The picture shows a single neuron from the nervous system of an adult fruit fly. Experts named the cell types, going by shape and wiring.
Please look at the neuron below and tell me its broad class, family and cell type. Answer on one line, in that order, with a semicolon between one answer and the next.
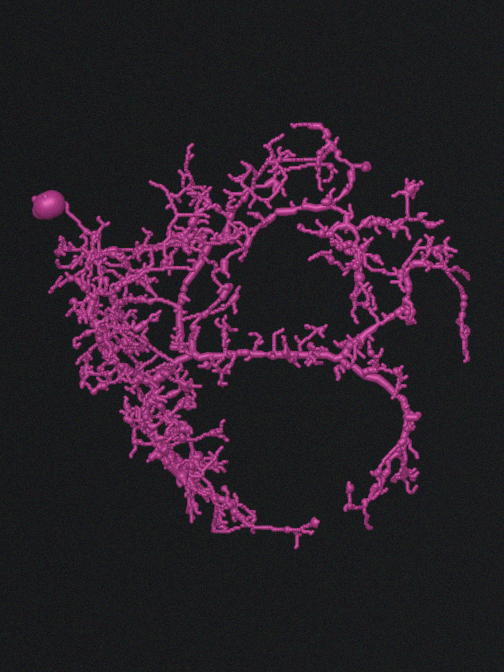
nerve-cord intrinsic neuron; hemilineage 17A; IN17A017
